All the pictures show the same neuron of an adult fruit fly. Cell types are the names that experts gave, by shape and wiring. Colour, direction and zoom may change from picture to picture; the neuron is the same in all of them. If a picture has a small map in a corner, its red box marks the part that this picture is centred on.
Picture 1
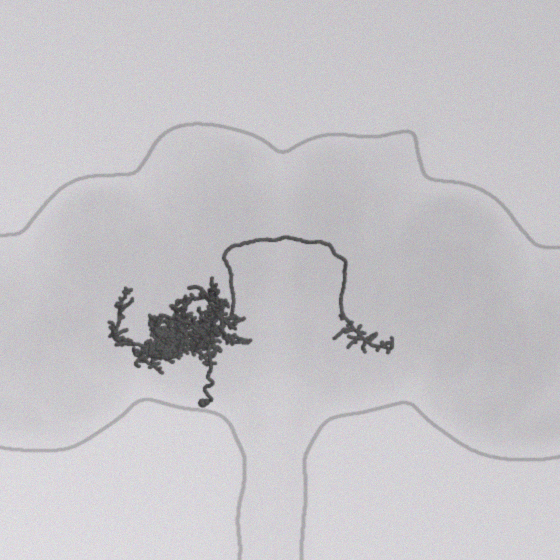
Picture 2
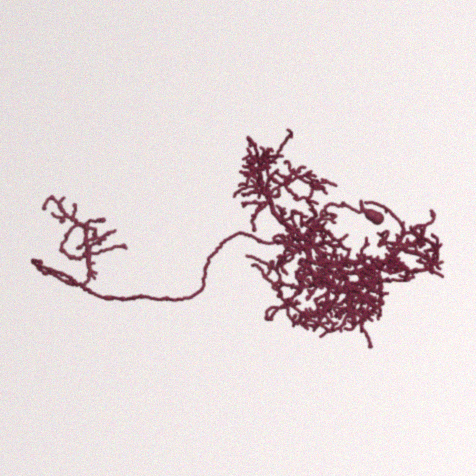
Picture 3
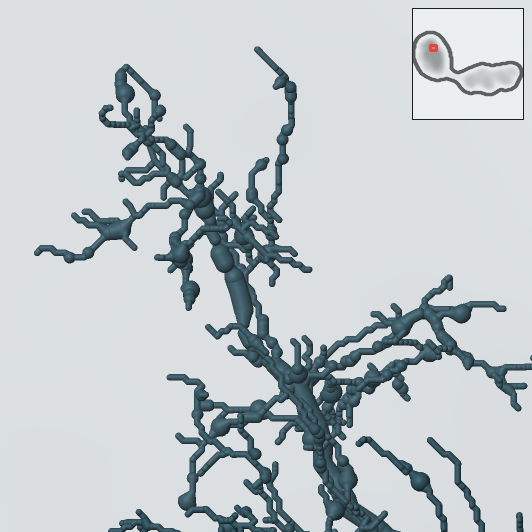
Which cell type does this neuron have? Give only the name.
PLP229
